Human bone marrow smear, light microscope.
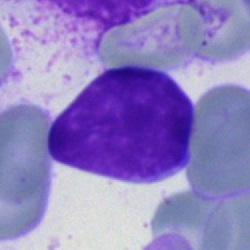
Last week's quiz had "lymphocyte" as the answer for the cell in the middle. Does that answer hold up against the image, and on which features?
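I'd not call this a lymphocyte; it reads as a blast. What tips it is the chromatin: finely textured, with small paler spots rather than coarse dark clumps.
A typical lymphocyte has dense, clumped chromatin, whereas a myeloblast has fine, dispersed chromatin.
The cytoplasm is scant, at most a thin rim around the nucleus.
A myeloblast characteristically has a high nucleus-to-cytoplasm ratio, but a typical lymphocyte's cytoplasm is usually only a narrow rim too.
So that feature fits both names. No granules are visible over the cell.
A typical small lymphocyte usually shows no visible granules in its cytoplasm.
No vacuoles are seen, and the outline is angular, flattened where red cells press on it from left and right.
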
